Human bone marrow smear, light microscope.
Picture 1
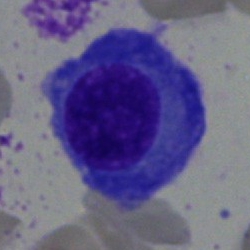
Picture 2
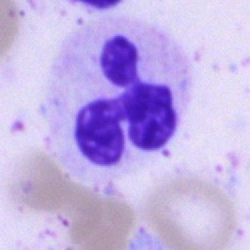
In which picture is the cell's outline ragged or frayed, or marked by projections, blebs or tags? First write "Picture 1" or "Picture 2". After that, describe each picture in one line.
Picture 1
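In picture 1: The cell outline is irregular, with a bumpy, scalloped edge.
In picture 2: The cell has a round, smooth outline.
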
